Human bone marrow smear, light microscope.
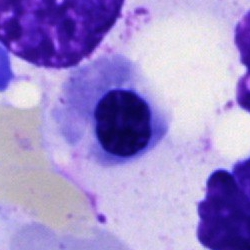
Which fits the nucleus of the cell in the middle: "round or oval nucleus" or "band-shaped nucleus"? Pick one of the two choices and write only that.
Round or oval nucleus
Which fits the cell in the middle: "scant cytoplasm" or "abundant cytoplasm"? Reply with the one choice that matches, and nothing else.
Abundant cytoplasm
